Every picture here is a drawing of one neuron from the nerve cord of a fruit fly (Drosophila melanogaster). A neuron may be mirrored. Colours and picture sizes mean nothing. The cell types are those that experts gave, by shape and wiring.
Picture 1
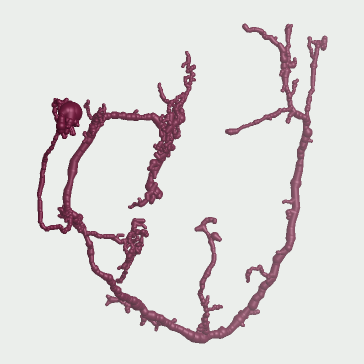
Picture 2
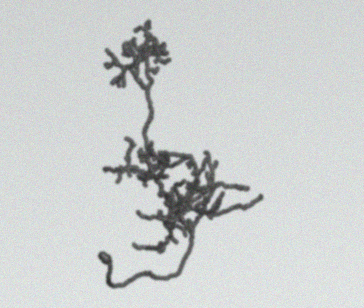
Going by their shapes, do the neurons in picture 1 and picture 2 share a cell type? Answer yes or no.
no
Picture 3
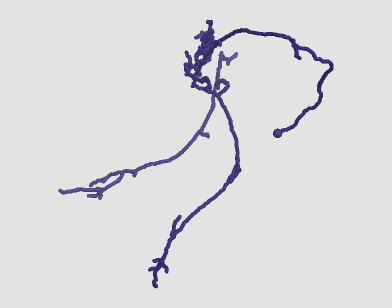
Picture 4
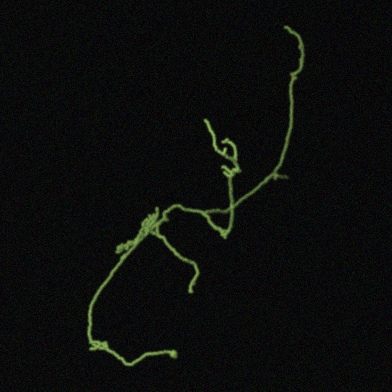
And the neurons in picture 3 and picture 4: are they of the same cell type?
yes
